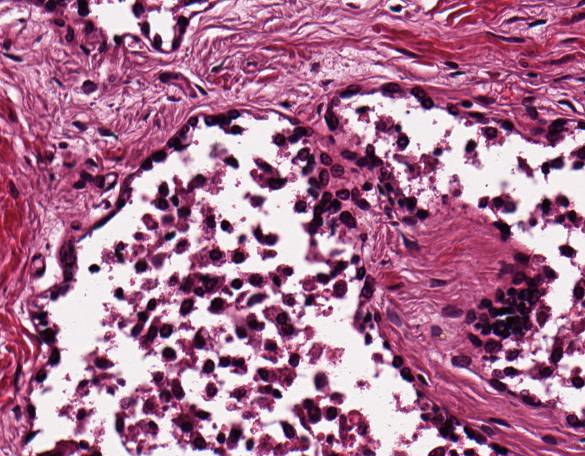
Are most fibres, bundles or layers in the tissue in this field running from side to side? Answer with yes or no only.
Yes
